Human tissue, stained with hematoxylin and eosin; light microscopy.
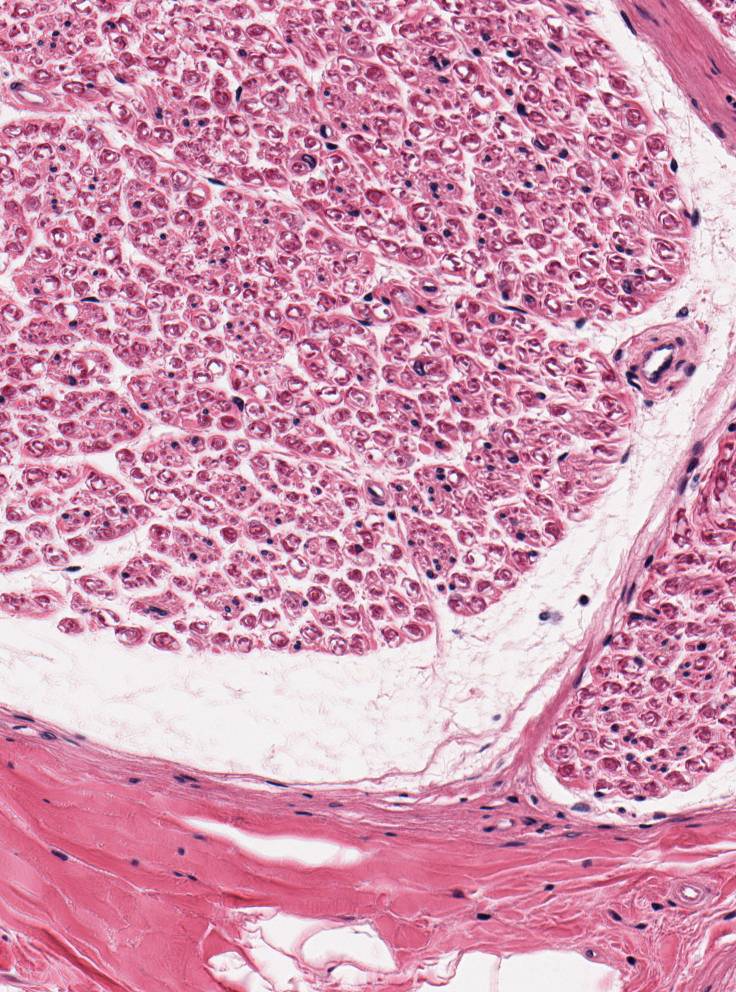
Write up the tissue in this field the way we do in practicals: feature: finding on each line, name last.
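Fascicles: two, in cross section; a large one upper left, a smaller one lower right.
Fibres: cut transversely, pink central axon inside a pale ring.
Nuclei: small, dark, scattered among the fibres.
Between fascicles: loose, pale, wispy connective tissue.
Identification: tibial nerve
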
